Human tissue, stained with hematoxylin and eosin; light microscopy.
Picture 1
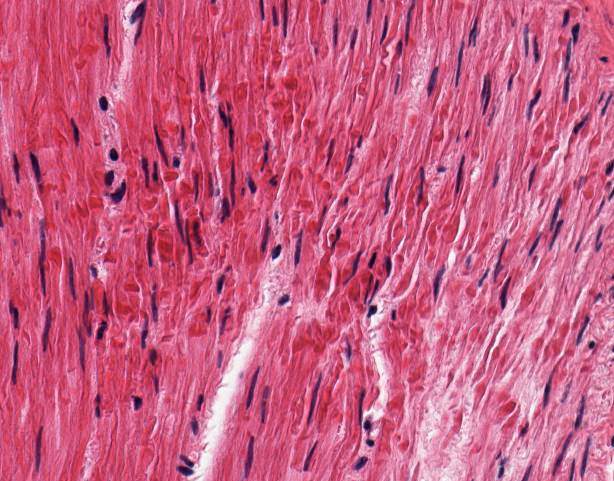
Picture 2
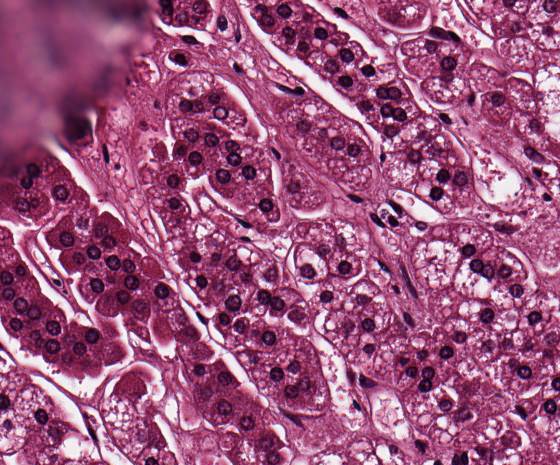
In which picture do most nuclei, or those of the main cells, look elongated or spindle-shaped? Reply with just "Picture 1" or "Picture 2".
Picture 1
